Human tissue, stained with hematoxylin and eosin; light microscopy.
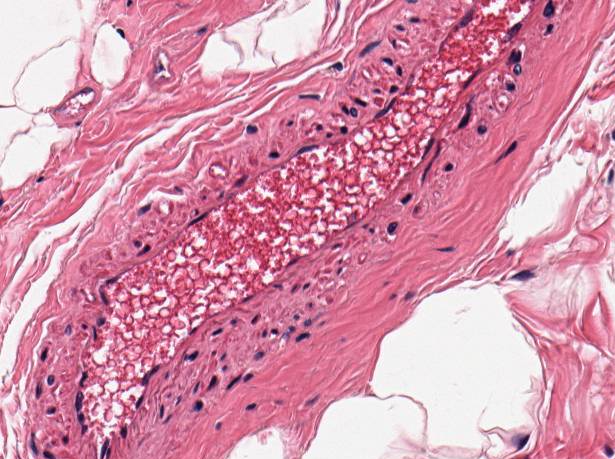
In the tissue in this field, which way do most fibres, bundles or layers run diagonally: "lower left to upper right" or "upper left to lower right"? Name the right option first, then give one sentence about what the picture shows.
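Lower left to upper right. A single large blood vessel runs diagonally across the field from lower left to upper right.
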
